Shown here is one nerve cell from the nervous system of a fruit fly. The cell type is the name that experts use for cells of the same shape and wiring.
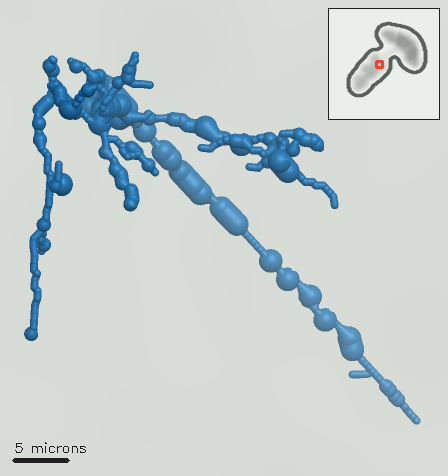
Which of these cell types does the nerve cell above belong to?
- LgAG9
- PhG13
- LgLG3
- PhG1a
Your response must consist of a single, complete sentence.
Typed by cell type, the nerve cell is LgLG3.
